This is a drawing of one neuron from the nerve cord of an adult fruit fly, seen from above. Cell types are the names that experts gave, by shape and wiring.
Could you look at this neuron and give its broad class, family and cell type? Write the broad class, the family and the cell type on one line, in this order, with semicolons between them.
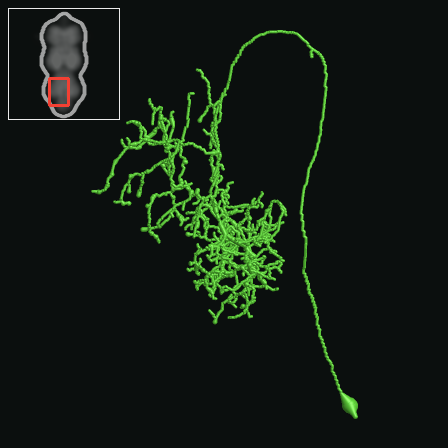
nerve-cord intrinsic neuron; hemilineage 12B; IN12B036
